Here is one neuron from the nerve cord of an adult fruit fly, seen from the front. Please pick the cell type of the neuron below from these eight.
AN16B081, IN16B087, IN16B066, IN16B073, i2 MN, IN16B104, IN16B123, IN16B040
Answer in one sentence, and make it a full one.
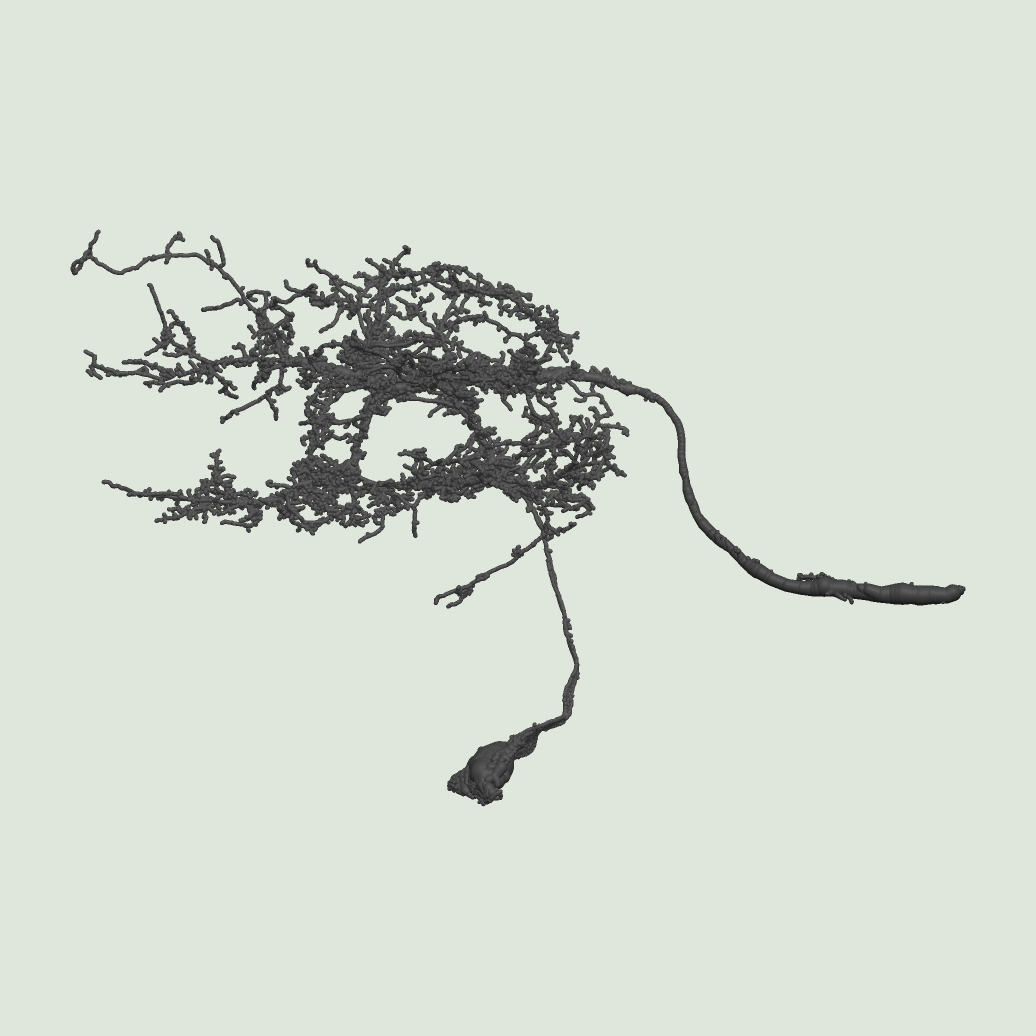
The neuron has i2 MN as its cell type.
